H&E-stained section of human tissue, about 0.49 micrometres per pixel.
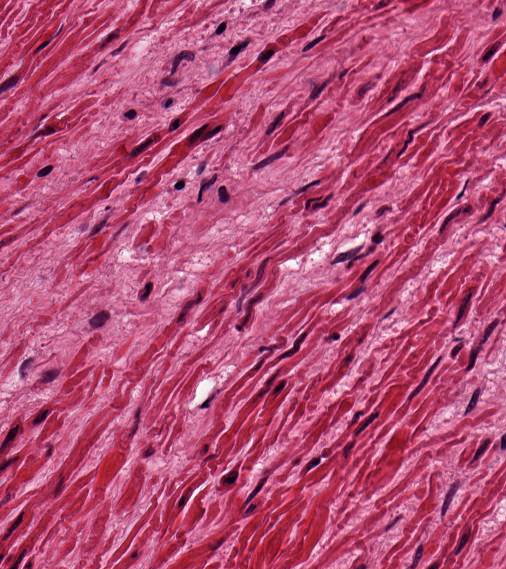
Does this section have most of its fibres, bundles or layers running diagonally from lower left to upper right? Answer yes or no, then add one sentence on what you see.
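Yes. Elongated fibres run in parallel across the whole field, slanting from lower left to upper right.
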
